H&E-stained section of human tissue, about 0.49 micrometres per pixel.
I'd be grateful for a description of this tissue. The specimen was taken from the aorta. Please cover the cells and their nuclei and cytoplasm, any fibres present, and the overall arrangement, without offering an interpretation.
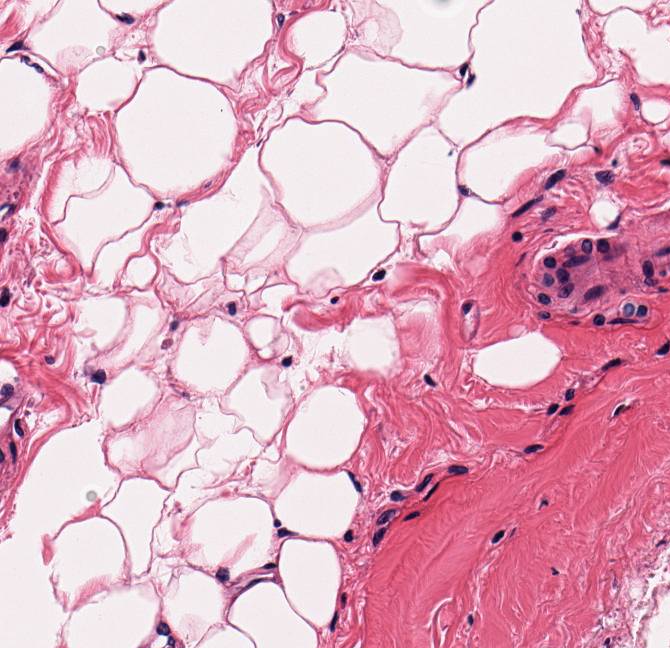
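Fat occupies the left and central part of the field; dense collagen lies at the lower right. Adipocyte nuclei are small, dark and flattened at the cell edges. The collagen forms densely packed, strongly eosinophilic, wavy bundles, among which sparse, thin, spindle-shaped dark nuclei are scattered.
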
